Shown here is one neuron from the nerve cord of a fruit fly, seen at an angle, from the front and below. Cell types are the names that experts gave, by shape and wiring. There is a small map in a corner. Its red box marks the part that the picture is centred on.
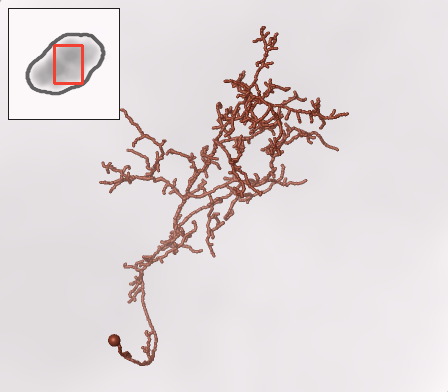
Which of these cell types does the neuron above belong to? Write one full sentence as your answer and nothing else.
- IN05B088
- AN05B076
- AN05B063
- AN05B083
Under cell type classification, the neuron is IN05B088.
